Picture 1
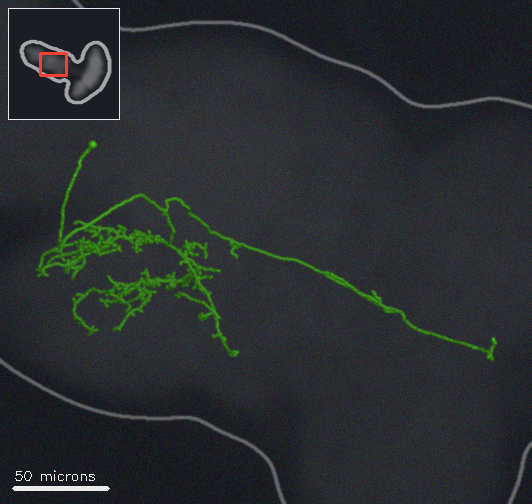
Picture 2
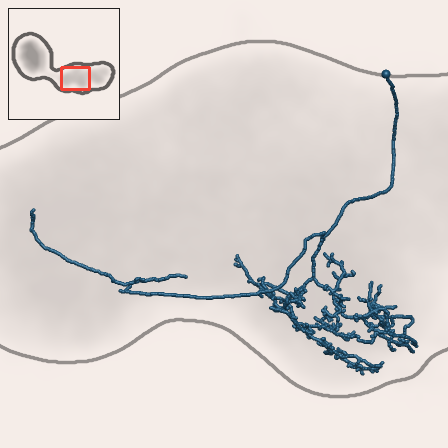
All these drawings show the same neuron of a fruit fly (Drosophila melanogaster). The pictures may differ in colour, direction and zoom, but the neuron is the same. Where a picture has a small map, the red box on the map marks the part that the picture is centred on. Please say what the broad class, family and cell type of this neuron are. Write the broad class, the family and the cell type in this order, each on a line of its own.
nerve-cord intrinsic neuron
hemilineage 23B
IN23B080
